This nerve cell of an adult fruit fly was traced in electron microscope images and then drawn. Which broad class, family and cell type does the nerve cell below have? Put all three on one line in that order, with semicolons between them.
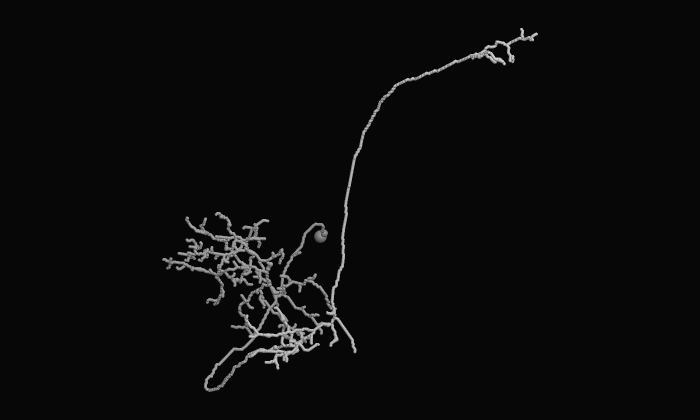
visual projection neuron; MeTu; MeTu4c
